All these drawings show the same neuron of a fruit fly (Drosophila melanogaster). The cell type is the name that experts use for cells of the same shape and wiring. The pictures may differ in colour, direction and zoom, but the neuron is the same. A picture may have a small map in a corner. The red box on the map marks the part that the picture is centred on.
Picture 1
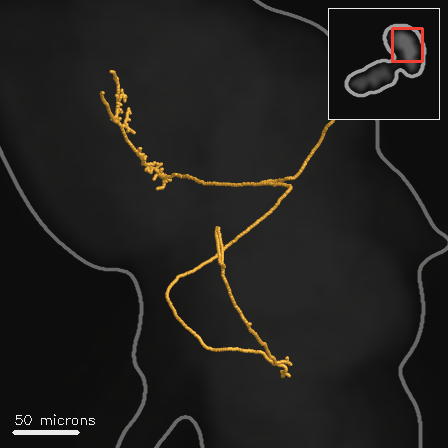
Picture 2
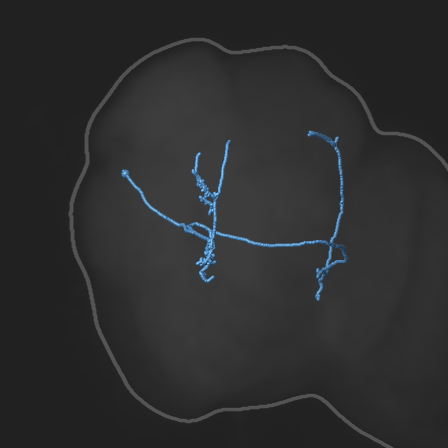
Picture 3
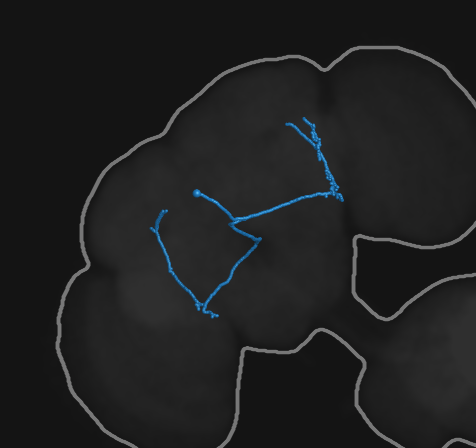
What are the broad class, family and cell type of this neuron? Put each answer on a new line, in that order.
central-brain intrinsic neuron
hemilineage WEDd2
WED197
